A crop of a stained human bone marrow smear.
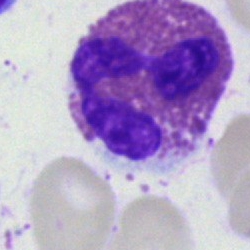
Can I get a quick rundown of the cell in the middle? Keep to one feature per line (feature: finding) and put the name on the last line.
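Outline: roughly round.
Chromatin: dark purple, densely clumped.
Nucleoli: none visible.
Bottom edge: pale bluish zone, fewer granules.
Identity: eosinophil.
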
